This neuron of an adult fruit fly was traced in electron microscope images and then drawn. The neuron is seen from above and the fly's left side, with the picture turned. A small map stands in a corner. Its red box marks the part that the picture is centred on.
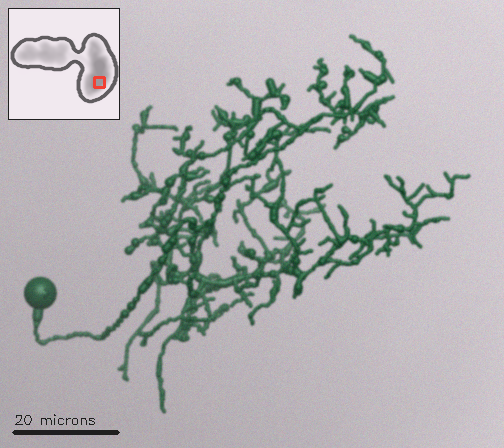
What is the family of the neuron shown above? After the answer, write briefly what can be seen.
The family is hemilineage SMPpd2. This is a central-brain intrinsic neuron. It is in the brain and does not reach the nerve cord. From left to right in the picture it spans about 85 microns.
